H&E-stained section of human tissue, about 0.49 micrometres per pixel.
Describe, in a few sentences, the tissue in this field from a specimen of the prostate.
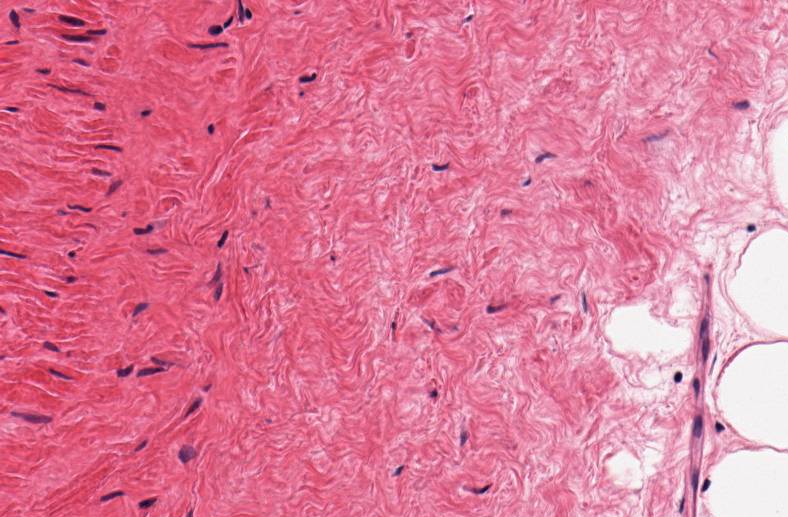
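Many elongated dark nuclei line the fibres on the left; the central fibrous tissue has only a sparse scattering. Adipocytes sit at the right edge, large clear spaces in thin pink membranes. Lower right, a thin vertical strand with a row of elongated nuclei runs beside them.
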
